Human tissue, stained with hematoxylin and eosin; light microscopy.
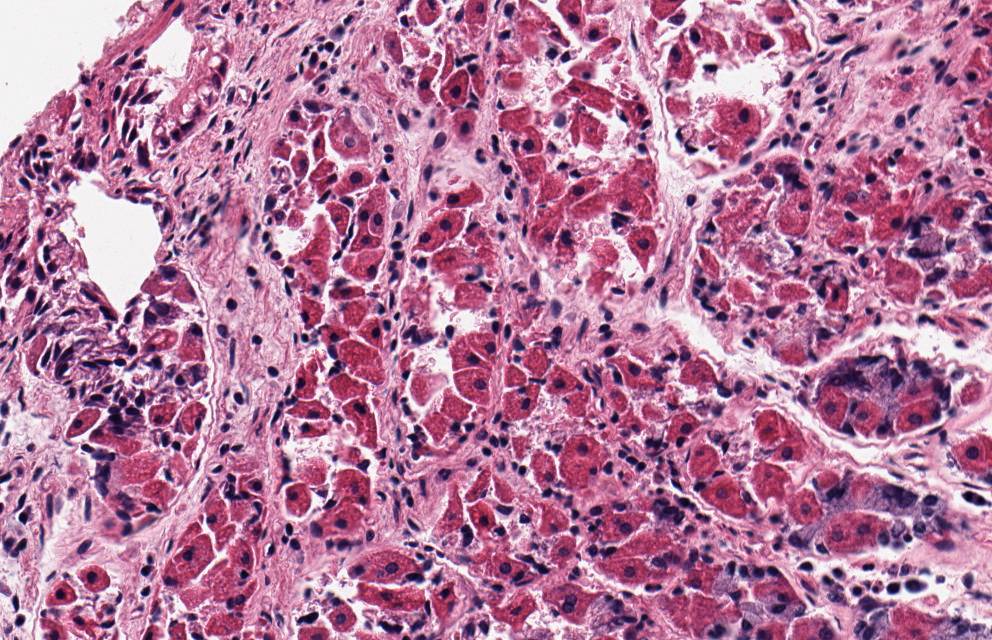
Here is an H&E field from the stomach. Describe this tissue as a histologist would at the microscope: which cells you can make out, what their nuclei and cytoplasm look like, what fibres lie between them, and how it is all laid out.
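Across the whole field, large polygonal cells gather in small clusters and short cords, separated by bands of pale pink fibrous stroma. Their cytoplasm is abundant, granular and deeply eosinophilic. Most of these cells carry a single round, centrally placed nucleus, often with a visible nucleolus. Along the upper left part of the field, the stroma holds a dense crowd of small dark elongated nuclei.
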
